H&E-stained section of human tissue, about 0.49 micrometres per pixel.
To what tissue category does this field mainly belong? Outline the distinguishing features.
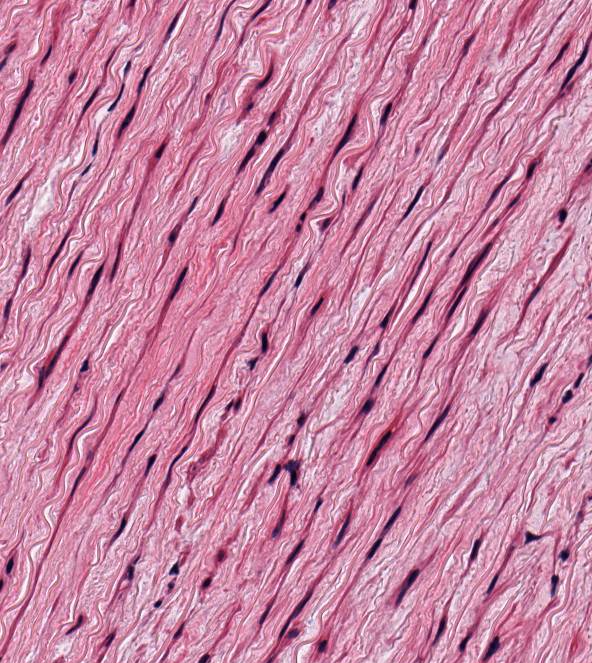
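The field shows the tunica media of an artery. Parallel, finely wavy fibres stained pink with eosin fill it, running diagonally from lower left to upper right, and the long axes of the nuclei lie parallel to them.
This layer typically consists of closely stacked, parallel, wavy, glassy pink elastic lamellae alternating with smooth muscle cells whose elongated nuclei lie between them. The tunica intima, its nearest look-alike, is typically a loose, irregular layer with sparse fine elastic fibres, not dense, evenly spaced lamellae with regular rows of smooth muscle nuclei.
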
